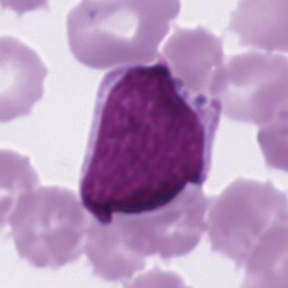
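Myeloblast. The nucleus of the central cell has a small notch in its lower edge, near the bottom left. No nucleoli are visible, and the cytoplasm contains no visible granules. Small knob-like bumps project along the upper right border of the cell.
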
